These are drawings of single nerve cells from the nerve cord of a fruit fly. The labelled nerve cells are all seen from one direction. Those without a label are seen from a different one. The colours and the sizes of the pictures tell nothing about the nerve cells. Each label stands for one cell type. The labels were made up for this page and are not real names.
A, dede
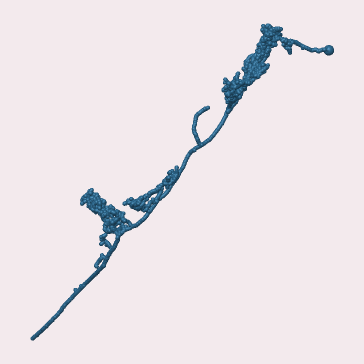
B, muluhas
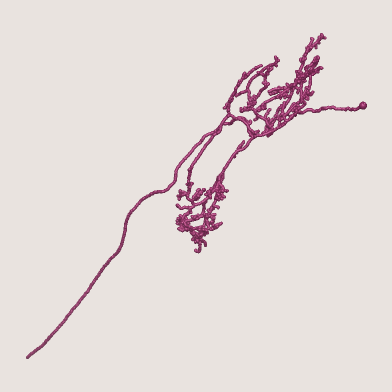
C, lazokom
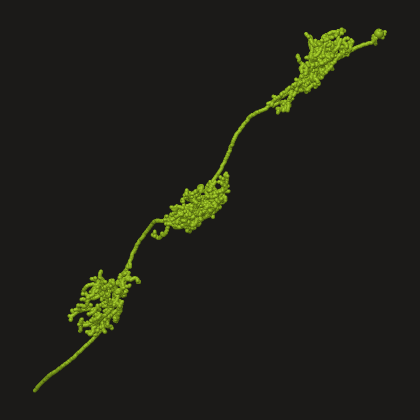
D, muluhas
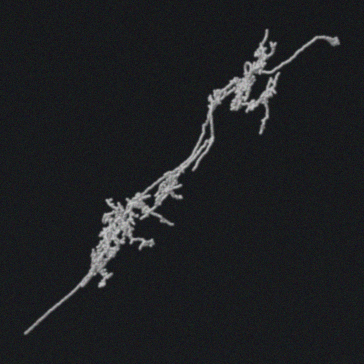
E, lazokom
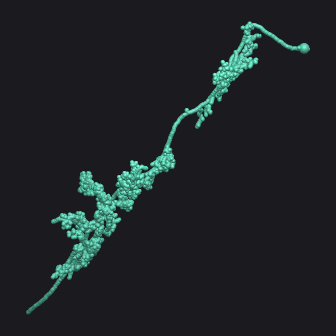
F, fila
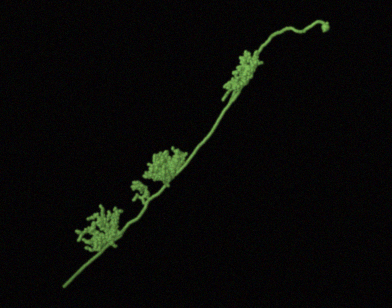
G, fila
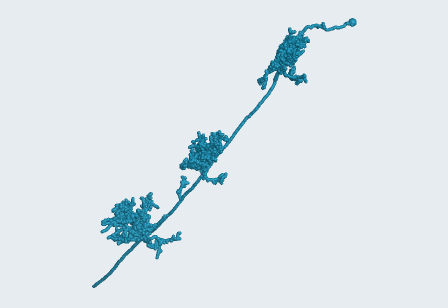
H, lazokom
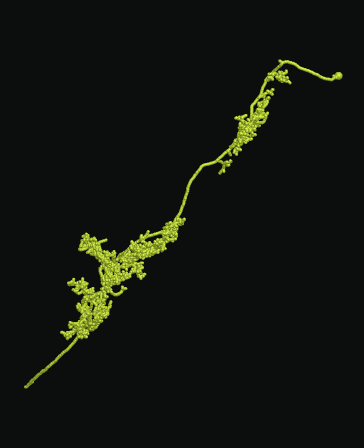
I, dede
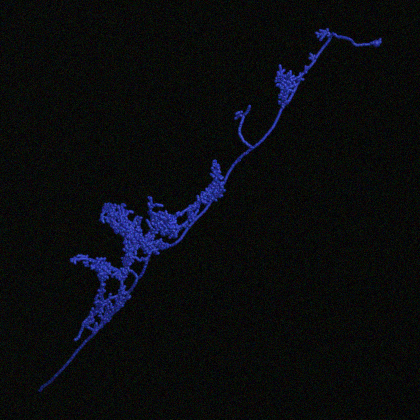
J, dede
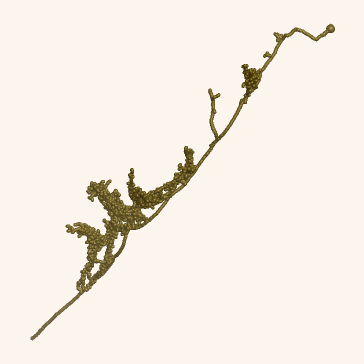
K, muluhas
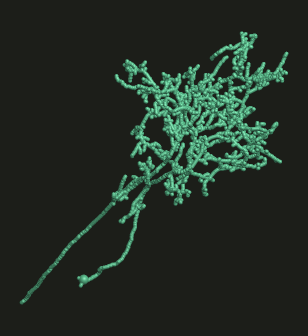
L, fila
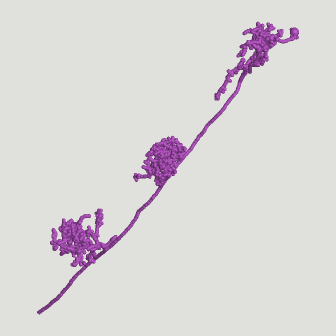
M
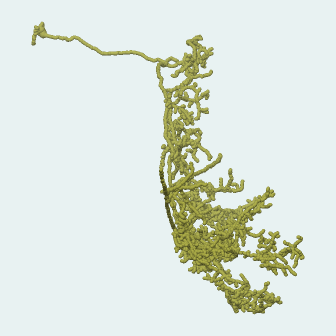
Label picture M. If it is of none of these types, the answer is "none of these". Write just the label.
dede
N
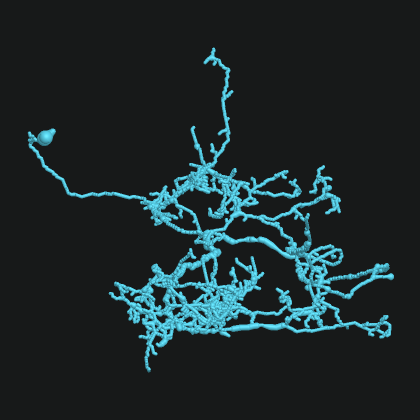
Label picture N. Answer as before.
muluhas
